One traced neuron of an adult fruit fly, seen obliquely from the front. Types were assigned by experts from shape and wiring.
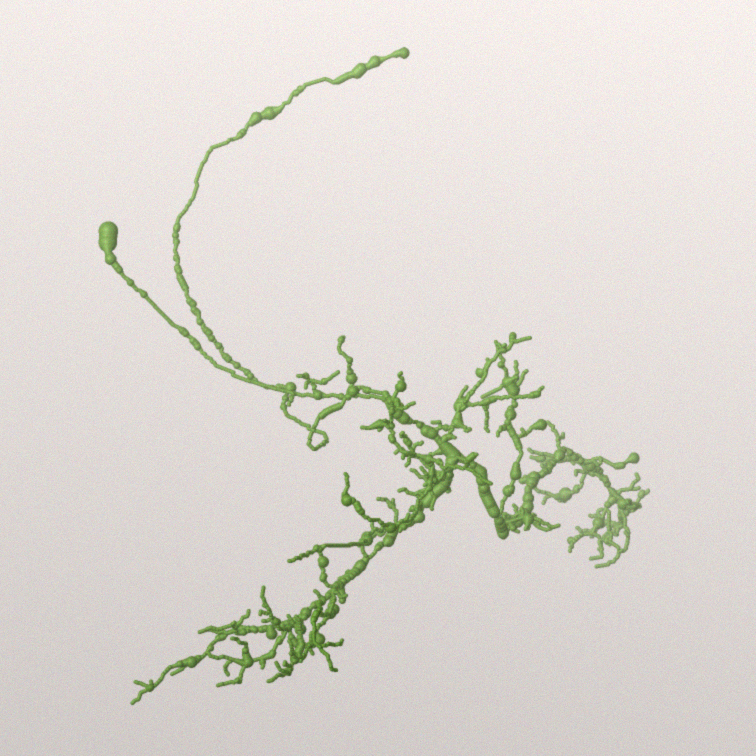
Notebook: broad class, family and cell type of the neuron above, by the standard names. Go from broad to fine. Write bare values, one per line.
nerve-cord intrinsic neuron
hemilineage 11A
IN11A030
